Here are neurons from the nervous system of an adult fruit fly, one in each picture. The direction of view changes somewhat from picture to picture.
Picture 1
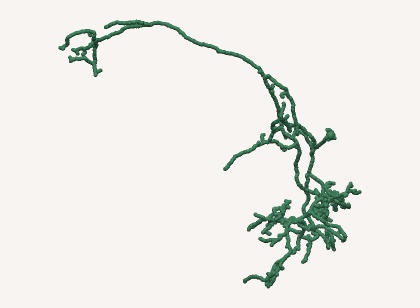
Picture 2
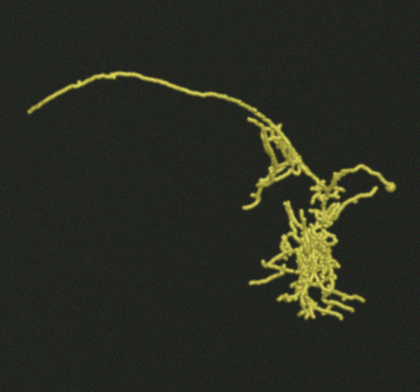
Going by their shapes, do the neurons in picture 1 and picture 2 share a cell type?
no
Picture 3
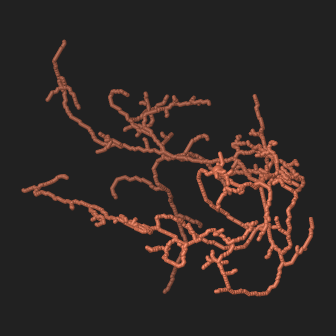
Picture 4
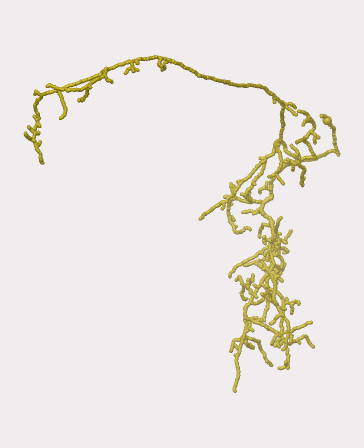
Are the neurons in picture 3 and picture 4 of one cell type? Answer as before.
no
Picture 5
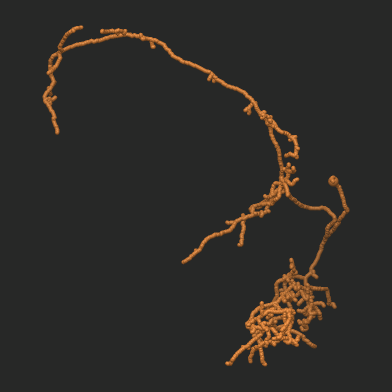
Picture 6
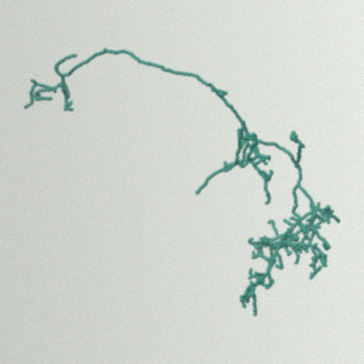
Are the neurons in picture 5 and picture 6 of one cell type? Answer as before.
no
